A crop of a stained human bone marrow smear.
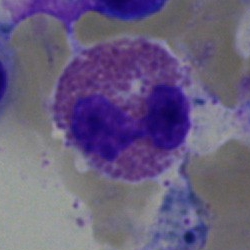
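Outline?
Roughly round, slightly uneven edge.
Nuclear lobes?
Two, side by side across the lower half of the cell.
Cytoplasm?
Packed with coarse reddish-pink granules.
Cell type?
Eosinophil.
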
